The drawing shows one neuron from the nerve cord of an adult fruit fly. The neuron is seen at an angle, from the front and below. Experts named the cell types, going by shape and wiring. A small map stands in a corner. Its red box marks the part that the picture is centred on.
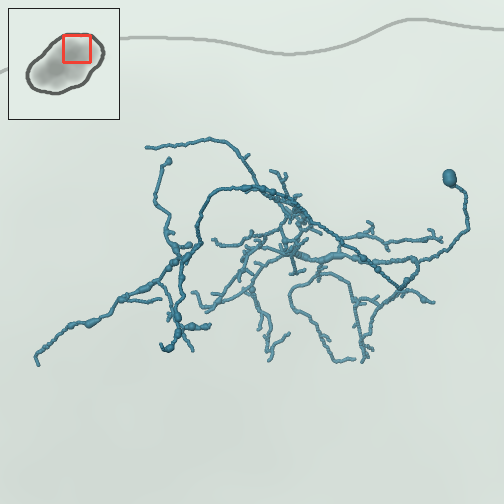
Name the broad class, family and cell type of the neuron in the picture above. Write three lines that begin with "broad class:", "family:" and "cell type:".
broad class: nerve-cord intrinsic neuron
family: hemilineage 01A
cell type: IN01A081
